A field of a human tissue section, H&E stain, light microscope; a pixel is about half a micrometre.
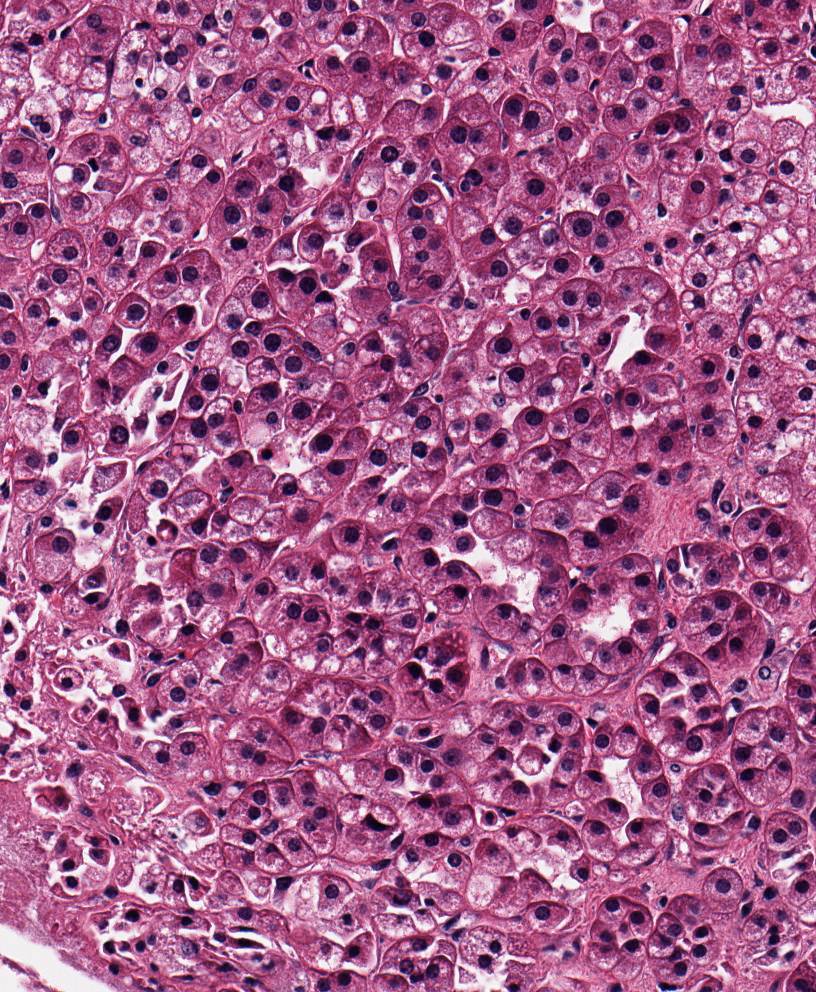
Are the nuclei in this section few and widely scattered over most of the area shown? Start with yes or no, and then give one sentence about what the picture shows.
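No. Closely packed cells fill nearly the whole field, grouped into rounded nests and short cords separated by very thin partitions.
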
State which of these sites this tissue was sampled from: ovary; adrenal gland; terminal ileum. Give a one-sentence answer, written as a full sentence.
From the adrenal gland came the tissue in this section.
